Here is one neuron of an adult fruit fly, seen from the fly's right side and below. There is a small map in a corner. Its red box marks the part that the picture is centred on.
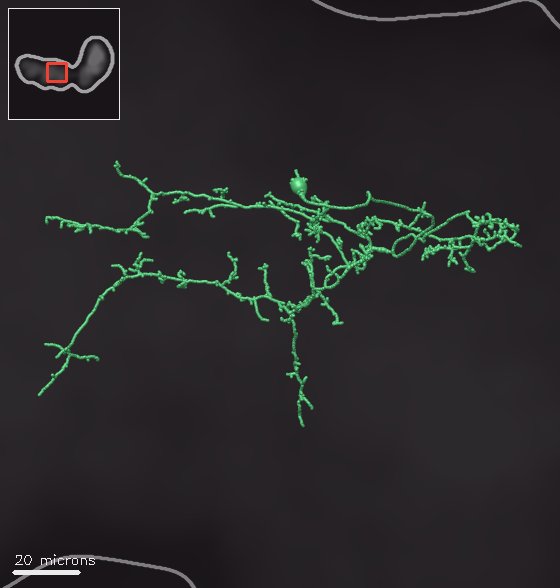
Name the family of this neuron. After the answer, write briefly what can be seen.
Its family is hemilineage 21A. It is a nerve-cord intrinsic neuron. From left to right in the picture it spans about 150 microns. Dozens of branch ends can be seen.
